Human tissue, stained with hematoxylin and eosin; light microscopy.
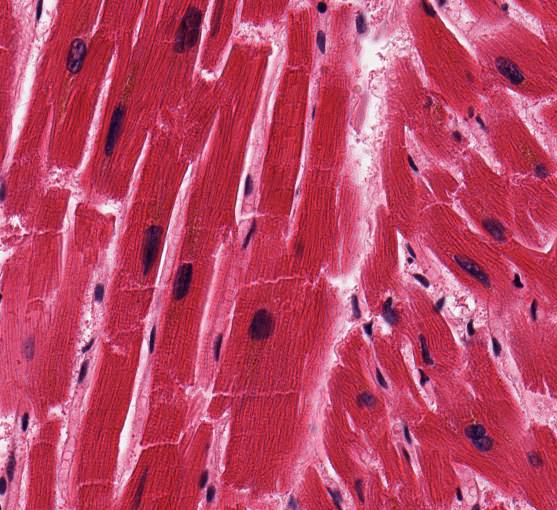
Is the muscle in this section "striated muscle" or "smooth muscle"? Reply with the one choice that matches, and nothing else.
Striated muscle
